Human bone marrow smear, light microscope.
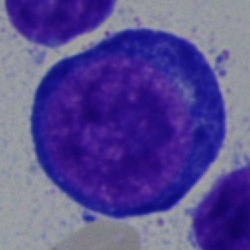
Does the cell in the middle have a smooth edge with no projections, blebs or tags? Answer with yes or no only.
Yes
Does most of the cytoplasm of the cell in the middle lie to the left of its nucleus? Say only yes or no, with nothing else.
No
